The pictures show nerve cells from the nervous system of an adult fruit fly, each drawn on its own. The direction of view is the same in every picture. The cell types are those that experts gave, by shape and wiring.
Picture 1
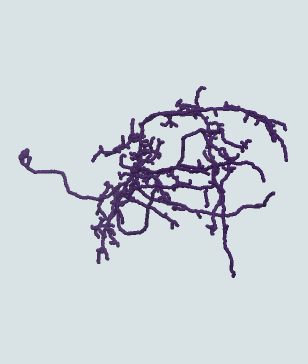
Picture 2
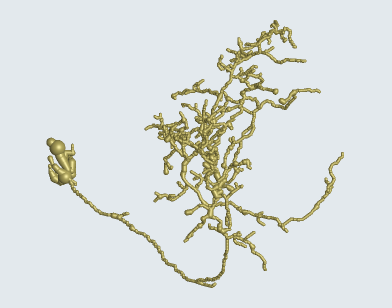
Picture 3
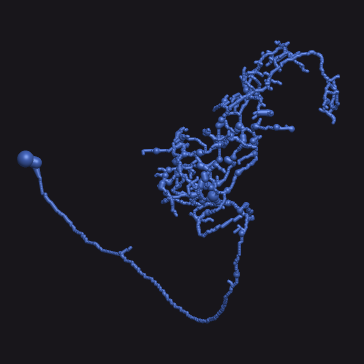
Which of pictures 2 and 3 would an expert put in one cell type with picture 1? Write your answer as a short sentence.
None of them is of the same cell type.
